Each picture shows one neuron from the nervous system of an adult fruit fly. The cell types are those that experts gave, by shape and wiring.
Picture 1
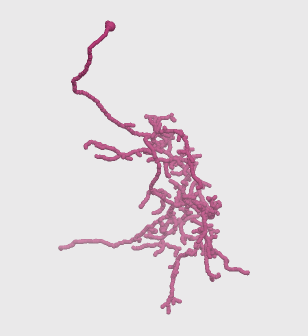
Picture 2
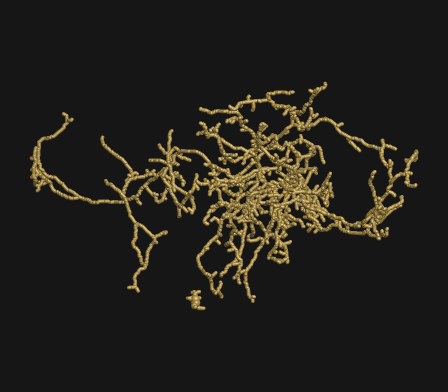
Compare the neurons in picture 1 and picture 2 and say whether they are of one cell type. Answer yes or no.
no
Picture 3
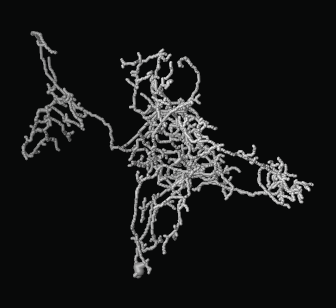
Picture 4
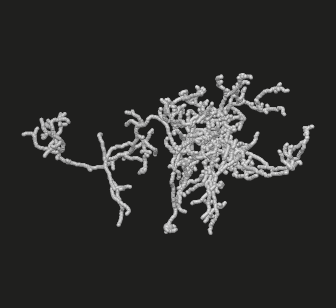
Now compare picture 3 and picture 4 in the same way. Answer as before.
no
